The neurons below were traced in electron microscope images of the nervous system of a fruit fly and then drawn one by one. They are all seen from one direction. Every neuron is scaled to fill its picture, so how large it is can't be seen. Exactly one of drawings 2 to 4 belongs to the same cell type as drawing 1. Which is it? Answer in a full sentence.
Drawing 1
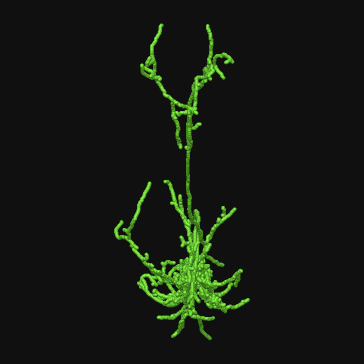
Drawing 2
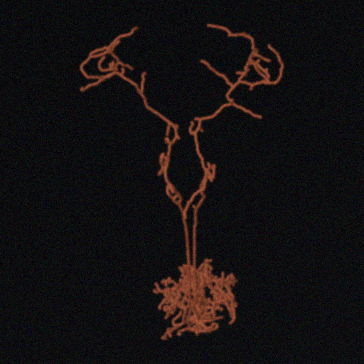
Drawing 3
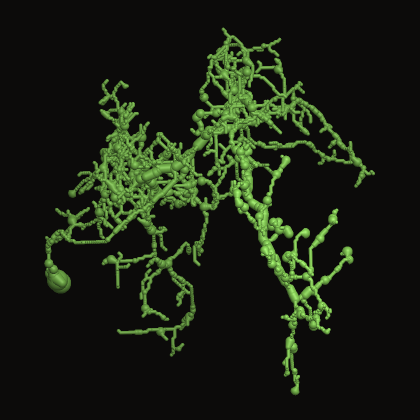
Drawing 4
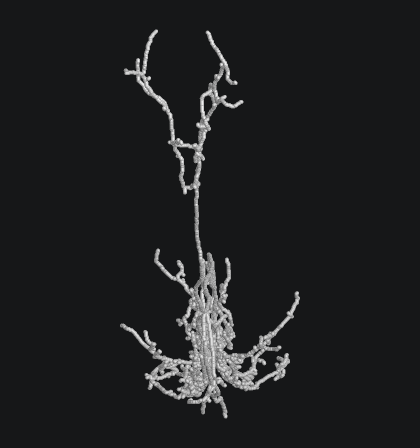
The neuron in drawing 4 is of the same cell type.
